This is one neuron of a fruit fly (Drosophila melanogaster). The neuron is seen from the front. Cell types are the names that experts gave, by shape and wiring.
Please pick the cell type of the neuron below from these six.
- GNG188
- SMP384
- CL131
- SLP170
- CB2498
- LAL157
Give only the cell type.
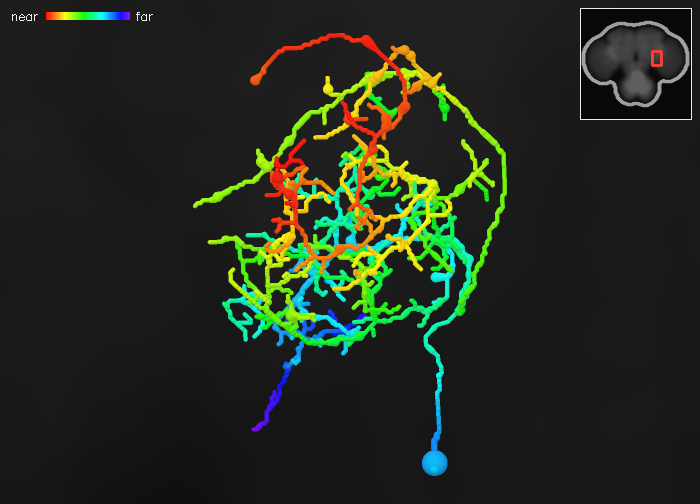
CB2498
